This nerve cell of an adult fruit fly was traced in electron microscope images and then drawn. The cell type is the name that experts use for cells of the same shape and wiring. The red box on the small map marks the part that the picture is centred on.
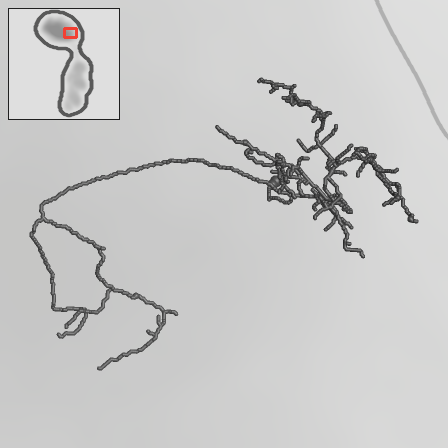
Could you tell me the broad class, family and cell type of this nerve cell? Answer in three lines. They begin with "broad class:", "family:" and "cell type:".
broad class: optic-lobe intrinsic neuron
family: MeLo
cell type: MeLo3a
